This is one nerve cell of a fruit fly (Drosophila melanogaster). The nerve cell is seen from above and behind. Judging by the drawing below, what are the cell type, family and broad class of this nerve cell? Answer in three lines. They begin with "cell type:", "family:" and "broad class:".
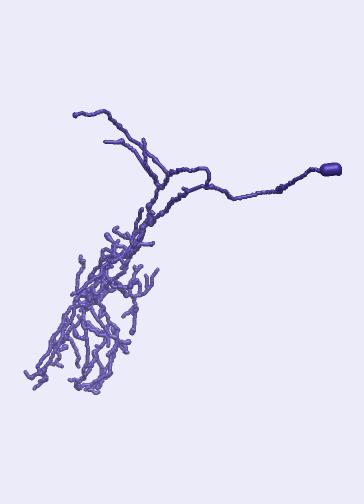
cell type: CB2763
family: hemilineage LHl1
broad class: central-brain intrinsic neuron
